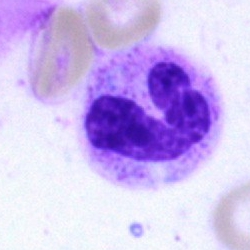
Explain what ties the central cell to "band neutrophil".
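Start with the nucleus: it is curved like a horseshoe, with its notch opening upward.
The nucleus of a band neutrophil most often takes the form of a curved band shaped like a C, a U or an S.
This horseshoe curve goes with that band shape. Next, no nucleoli are visible in the nucleus. Then the cytoplasm: a moderate rim of pale pinkish-lilac cytoplasm surrounds the nucleus. Last, fine pinkish-purple granules are scattered through that cytoplasm.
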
